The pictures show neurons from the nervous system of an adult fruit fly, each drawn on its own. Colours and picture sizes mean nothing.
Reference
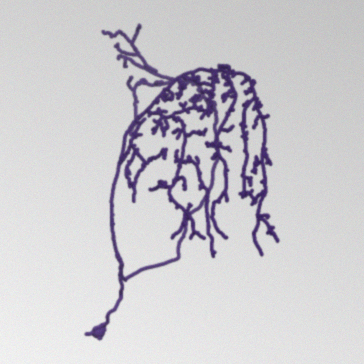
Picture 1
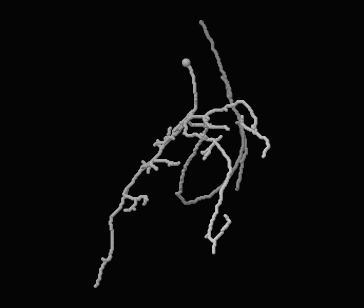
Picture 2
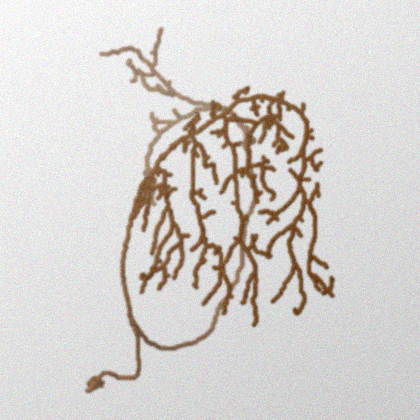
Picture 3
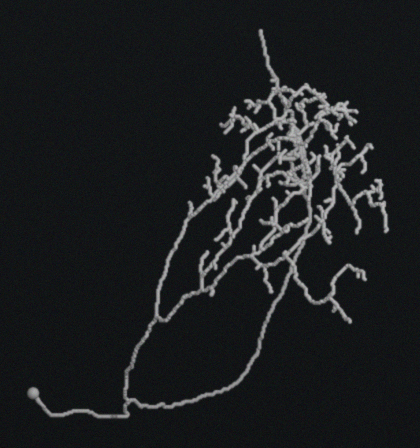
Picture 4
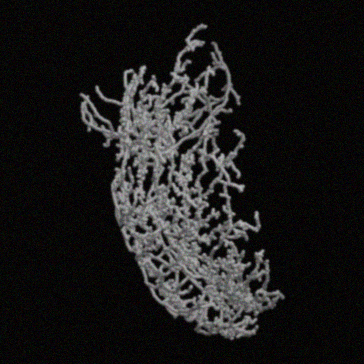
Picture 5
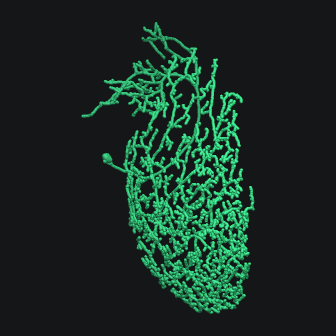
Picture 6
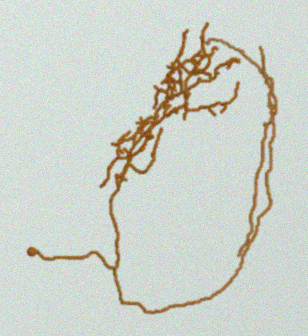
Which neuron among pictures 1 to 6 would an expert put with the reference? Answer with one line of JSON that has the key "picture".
{"picture": 2}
